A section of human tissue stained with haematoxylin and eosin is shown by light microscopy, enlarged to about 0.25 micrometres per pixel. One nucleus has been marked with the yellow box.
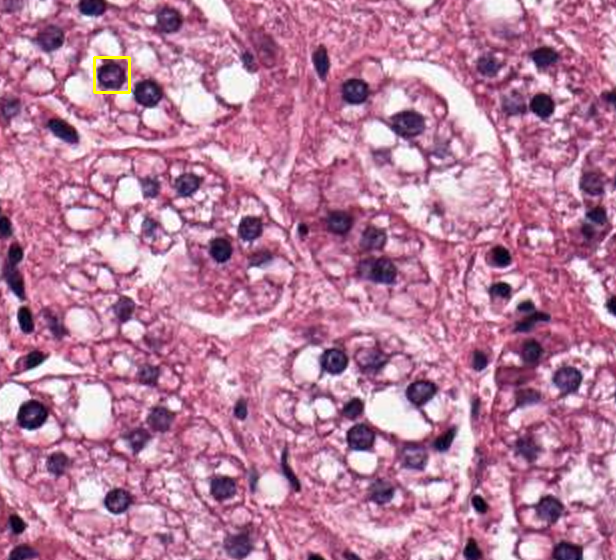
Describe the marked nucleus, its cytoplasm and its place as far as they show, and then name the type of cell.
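The nucleus is round, darkly stained, and about the same size as the nuclei of the neighbouring cells. The cytoplasm around the nucleus is pale pink and crowded with clear, round empty-looking spaces, giving it a bubbly look. The boundary between this cell and its neighbours is hard to make out. The cell sits inside a rounded cluster of similar bubbly cells, which is bordered by thin pink strands. This is an adrenal cortical cell.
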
